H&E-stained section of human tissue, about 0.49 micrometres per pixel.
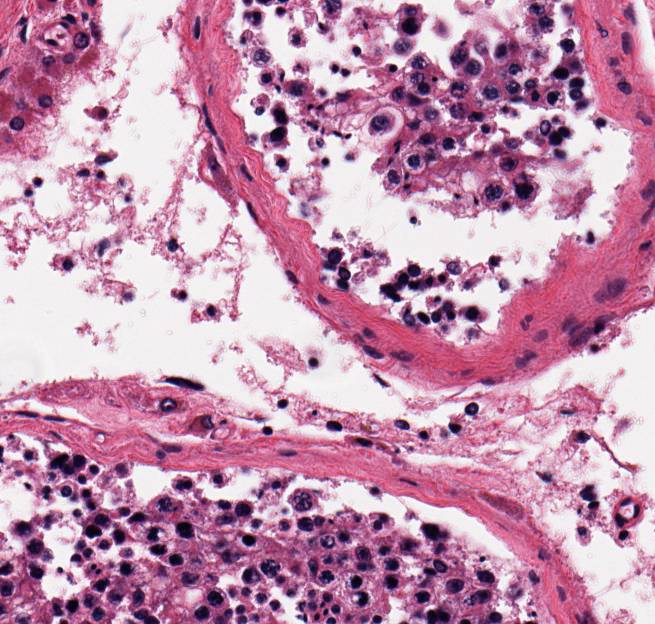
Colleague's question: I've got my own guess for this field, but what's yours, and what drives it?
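Mostly seminiferous tubule here. What tips it is the lower tubule, packed with rounded cells with round dark nuclei, and the many small, very dark nuclei among the larger cells, especially near the upper tubule's lower edge.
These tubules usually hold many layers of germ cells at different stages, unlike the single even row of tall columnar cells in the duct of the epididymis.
Each tubule has a thick, pink, wavy, layered fibrous wall with flattened spindle nuclei running along it. Between the tubules on the left there's pale pink wispy material with loose dark nuclei.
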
